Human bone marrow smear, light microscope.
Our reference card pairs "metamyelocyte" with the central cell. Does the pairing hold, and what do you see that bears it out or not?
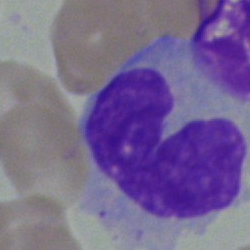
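Chromatin finely stippled, deep purple, with scattered small pale spots; cytoplasm pale grey-blue; outline irregular rather than smoothly round.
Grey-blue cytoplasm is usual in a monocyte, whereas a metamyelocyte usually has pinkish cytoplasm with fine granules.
Cytoplasm colour here therefore sides with monocyte, not metamyelocyte.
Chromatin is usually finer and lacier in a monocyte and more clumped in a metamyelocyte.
The fine stippling fits monocyte as well, so the cell is a monocyte, not a metamyelocyte.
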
